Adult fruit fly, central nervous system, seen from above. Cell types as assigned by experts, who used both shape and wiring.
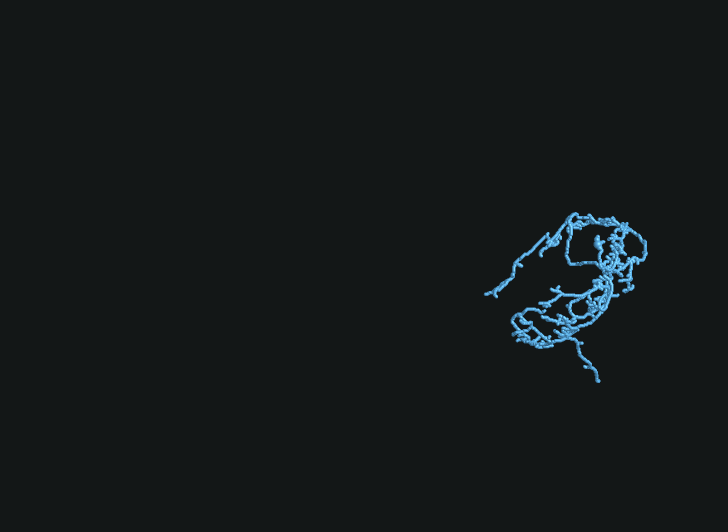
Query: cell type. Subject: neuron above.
CB3603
